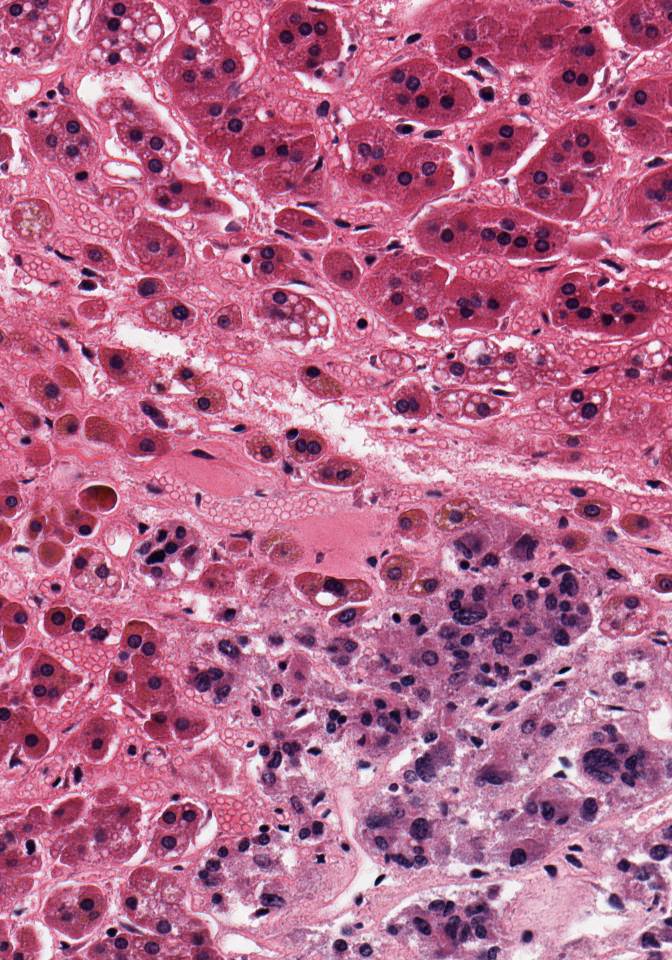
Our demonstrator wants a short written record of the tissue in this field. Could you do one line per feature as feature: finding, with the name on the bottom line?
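Pigment: golden-brown granules in the cytoplasm of scattered cells, mostly mid-field
Lower right: purple-grey granular cytoplasm, crowded darker nuclei
Other cells: pink
Acellular material: smooth, homogeneous pink patches near centre
Name: adrenal gland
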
